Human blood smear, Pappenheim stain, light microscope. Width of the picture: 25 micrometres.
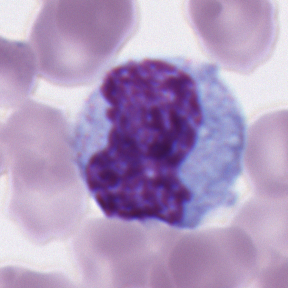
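Monocyte: the central cell in this stained smear of peripheral blood. Its nucleus has irregular, notched margins, and the chromatin is dark purple and unevenly clumped. The cytoplasm is pale greyish blue and contains fine, faint pinkish-purple dots.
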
